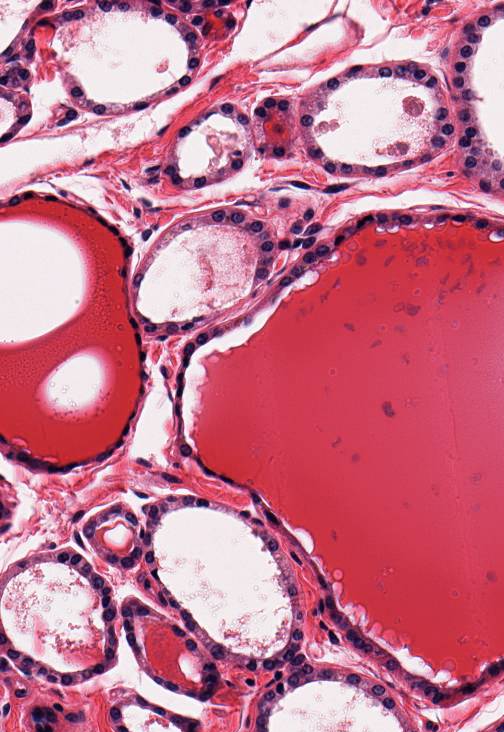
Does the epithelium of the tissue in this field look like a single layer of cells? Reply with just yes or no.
Yes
